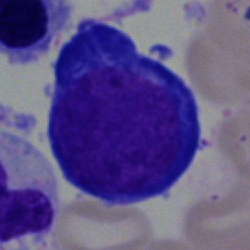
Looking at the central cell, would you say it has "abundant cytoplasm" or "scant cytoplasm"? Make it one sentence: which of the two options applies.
Most of the cell is filled by the nucleus.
